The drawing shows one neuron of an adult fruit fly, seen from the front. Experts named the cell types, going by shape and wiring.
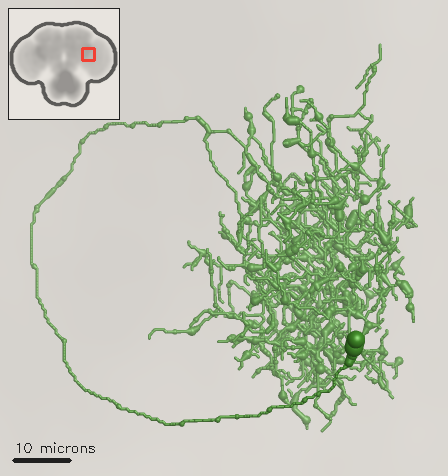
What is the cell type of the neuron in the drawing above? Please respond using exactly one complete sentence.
As a matter of cell type, the neuron is Li20.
